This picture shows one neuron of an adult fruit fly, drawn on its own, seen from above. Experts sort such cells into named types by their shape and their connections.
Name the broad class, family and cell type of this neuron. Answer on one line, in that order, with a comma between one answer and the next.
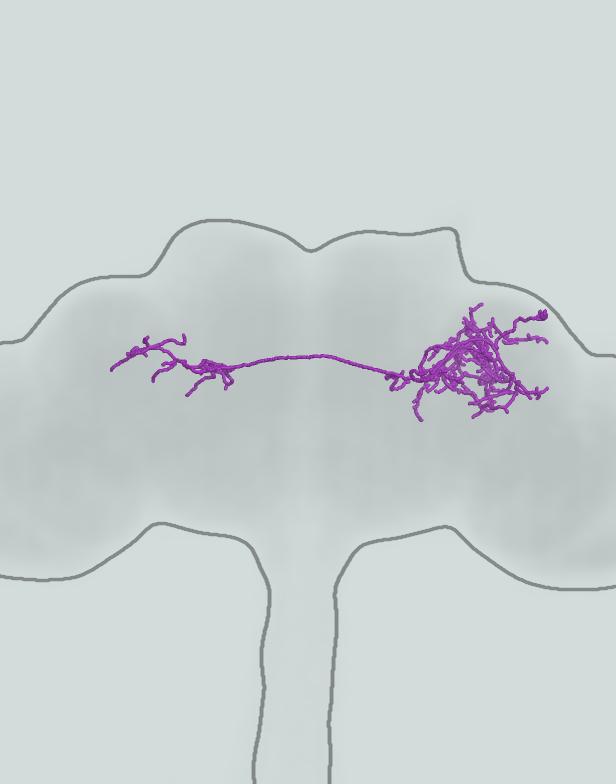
central-brain intrinsic neuron, hemilineage VLPl&d1_dorsal, AVLP731m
